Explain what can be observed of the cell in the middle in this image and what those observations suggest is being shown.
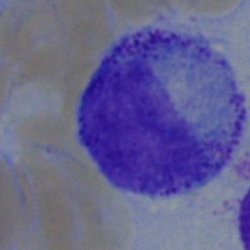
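The nucleus occupies the lower left part of the cell, and its border with the cytoplasm runs as an almost straight diagonal line. Coarse dark purple granules line the rim of the cell, while the pale central area of the cytoplasm contains few granules. This cell is a myelocyte.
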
